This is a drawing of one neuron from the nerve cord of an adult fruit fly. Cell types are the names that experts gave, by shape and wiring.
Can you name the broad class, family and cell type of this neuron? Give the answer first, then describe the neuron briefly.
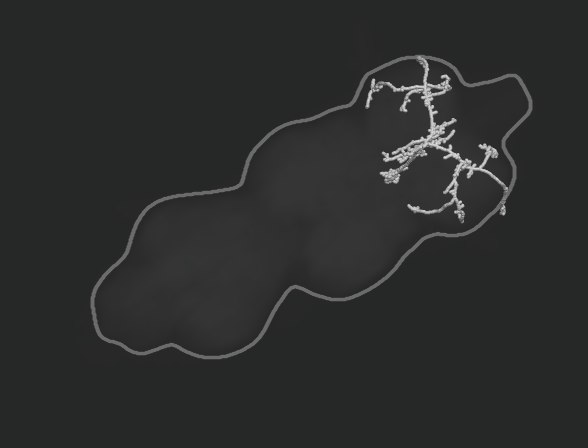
This is an efferent neuron of the nerve cord. Its family is hemilineage 00B. It is of cell type EN00B008. As drawn here it is about as wide as it is tall.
